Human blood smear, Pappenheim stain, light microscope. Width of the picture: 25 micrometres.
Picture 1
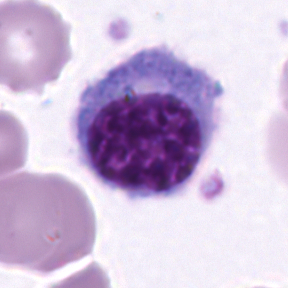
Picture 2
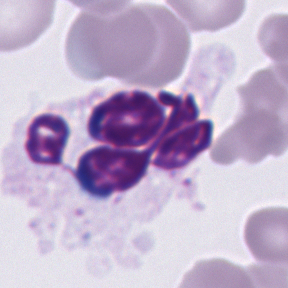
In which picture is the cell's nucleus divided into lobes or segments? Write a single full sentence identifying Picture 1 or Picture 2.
The cell shown in Picture 2 has a nucleus formed of distinct lobes.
